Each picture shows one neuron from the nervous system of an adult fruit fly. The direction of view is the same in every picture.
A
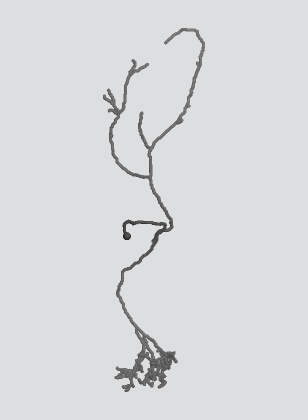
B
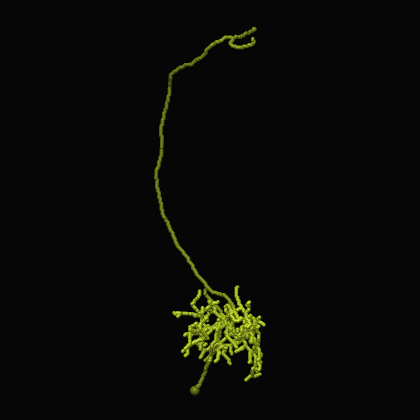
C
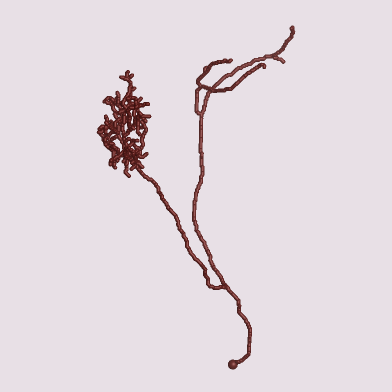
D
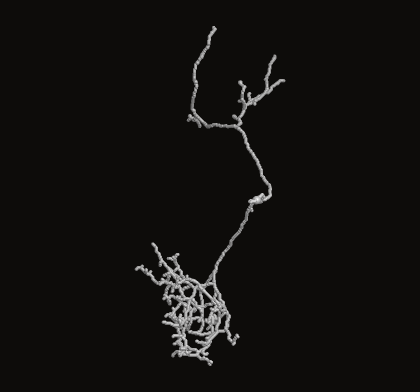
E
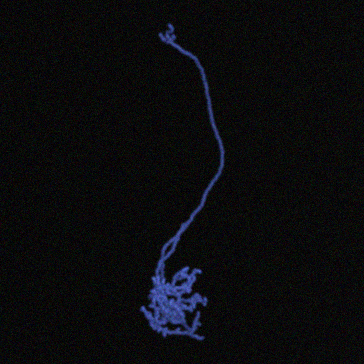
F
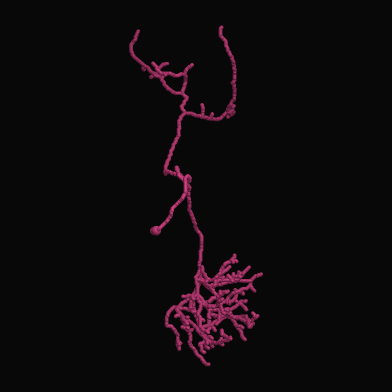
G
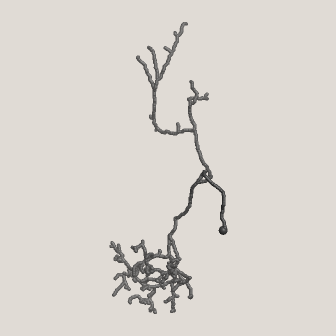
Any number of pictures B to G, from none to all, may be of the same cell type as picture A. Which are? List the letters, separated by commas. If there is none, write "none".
D, F, G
